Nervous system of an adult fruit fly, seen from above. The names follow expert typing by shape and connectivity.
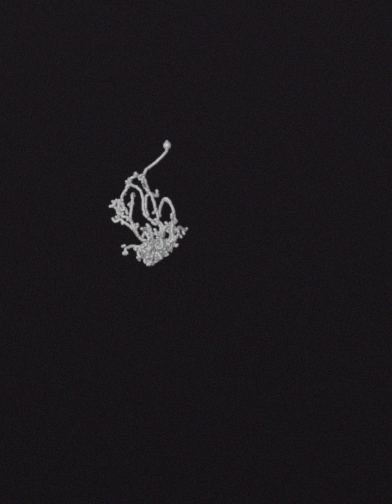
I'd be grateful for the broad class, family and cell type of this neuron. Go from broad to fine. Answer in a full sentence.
A nerve-cord intrinsic neuron of hemilineage 16B, type IN16B073.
